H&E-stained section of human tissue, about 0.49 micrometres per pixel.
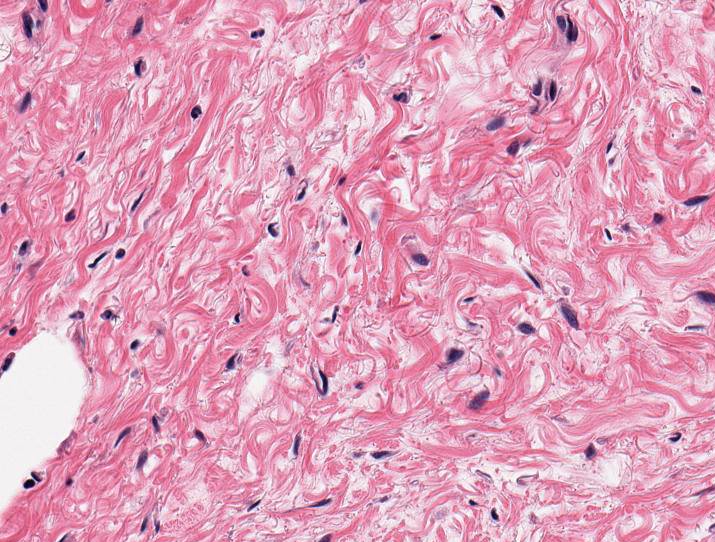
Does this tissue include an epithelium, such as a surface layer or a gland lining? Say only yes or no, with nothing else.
No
